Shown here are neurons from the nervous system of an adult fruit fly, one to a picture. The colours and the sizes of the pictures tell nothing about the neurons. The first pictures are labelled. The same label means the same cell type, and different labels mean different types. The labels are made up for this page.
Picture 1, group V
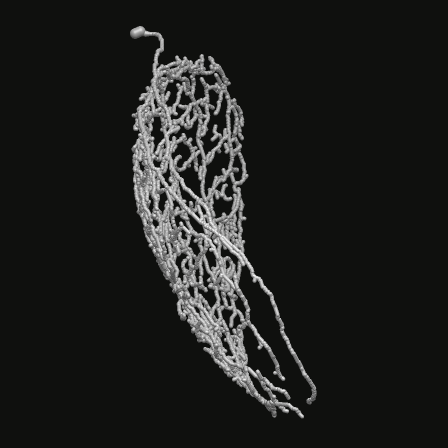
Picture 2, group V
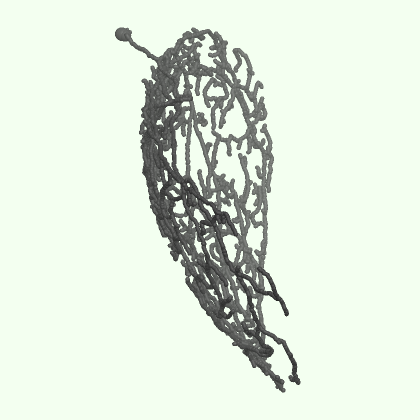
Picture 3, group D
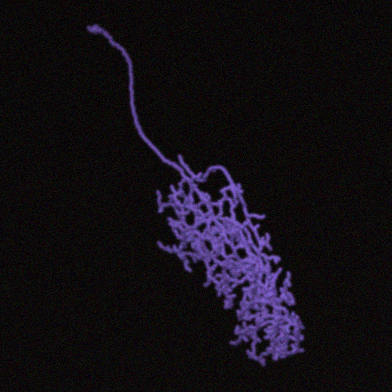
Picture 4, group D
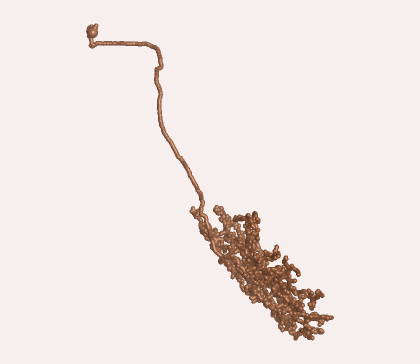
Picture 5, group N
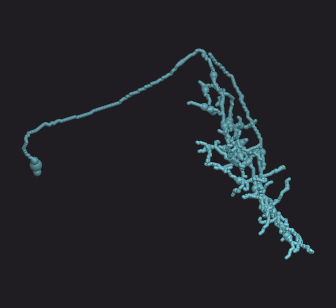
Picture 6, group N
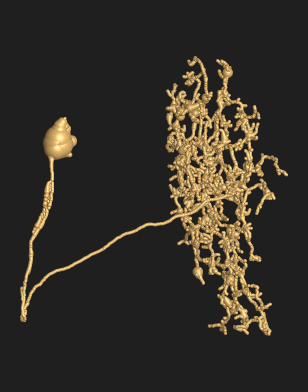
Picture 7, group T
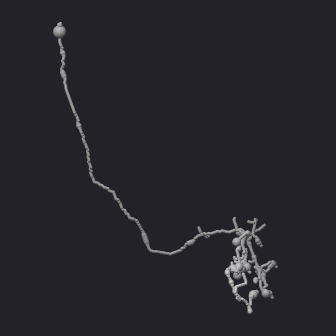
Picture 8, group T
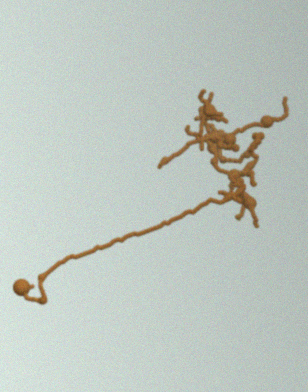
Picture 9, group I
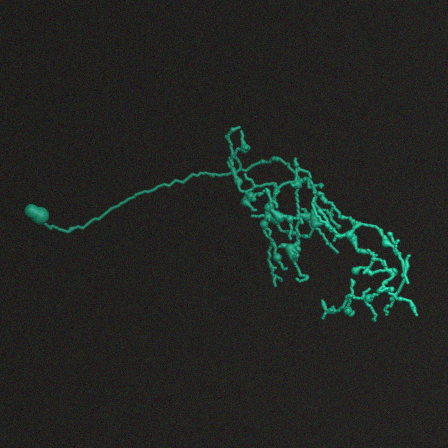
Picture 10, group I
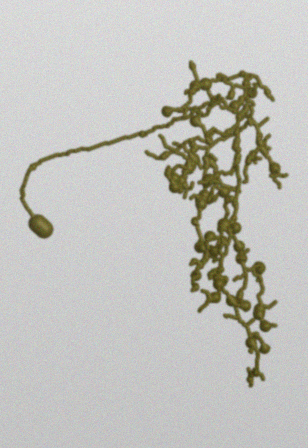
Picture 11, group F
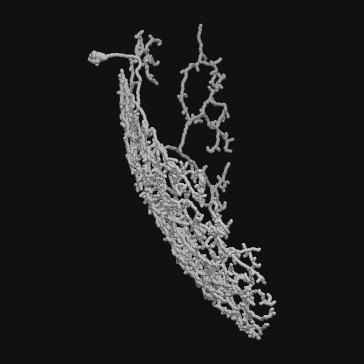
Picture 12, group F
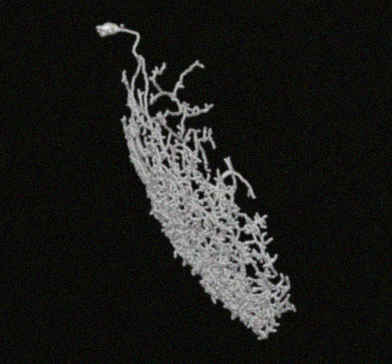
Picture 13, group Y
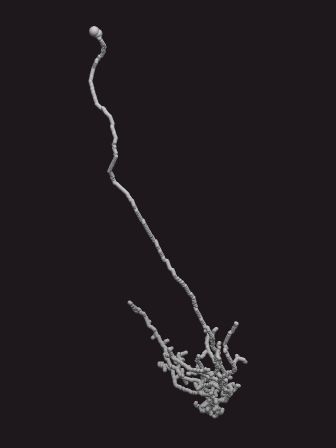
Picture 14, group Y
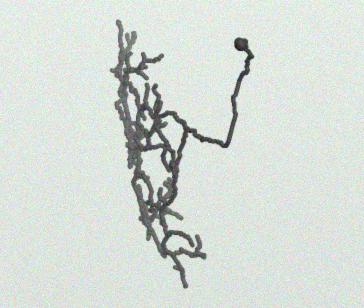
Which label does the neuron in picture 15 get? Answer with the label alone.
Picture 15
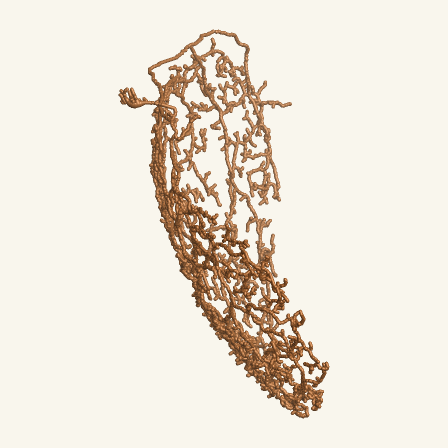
group F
